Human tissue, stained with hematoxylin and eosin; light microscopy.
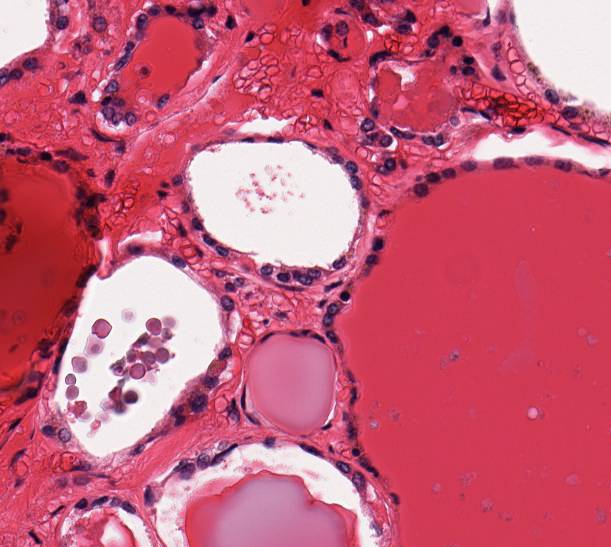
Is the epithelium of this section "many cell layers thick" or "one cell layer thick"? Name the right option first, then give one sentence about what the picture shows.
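One cell layer thick. The follicles are lined by a single layer of flattened to low cuboidal epithelial cells.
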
